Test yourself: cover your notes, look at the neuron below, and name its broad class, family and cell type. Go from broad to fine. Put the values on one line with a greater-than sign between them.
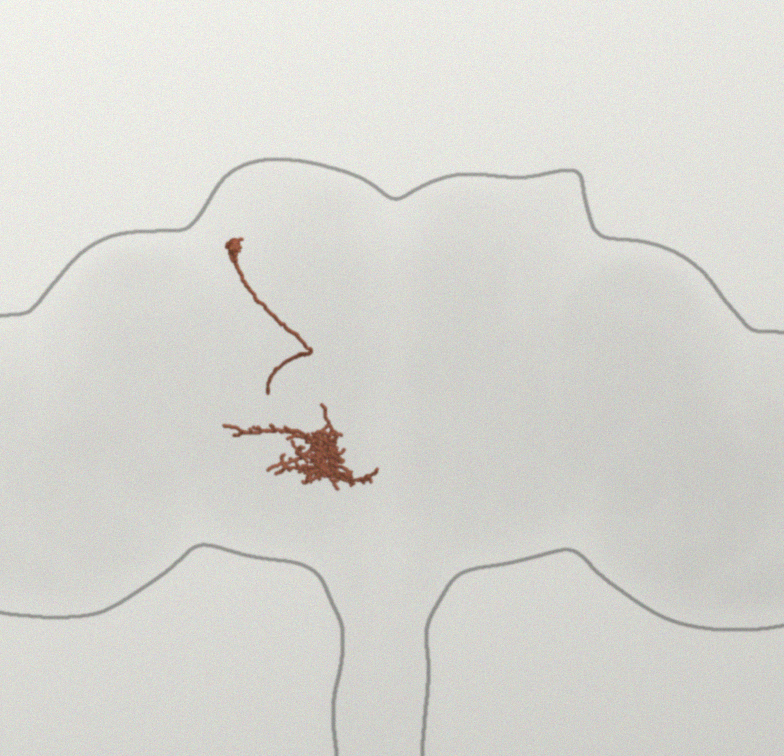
descending neuron > hemilineage WEDd1 > DNa05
